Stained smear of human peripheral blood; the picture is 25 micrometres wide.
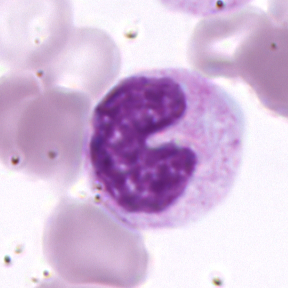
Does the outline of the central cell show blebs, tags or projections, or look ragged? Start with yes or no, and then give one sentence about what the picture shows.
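No. The cell outline is round with a smooth edge.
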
